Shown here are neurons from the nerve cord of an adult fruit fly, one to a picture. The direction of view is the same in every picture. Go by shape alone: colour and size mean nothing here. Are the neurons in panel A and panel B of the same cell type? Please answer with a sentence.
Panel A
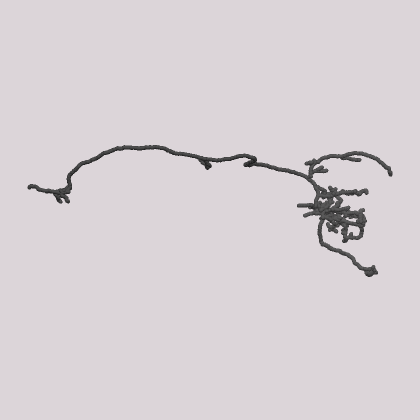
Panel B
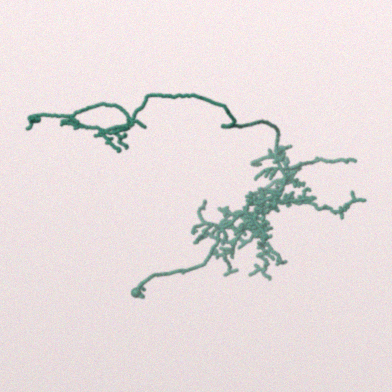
They are of the same cell type.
